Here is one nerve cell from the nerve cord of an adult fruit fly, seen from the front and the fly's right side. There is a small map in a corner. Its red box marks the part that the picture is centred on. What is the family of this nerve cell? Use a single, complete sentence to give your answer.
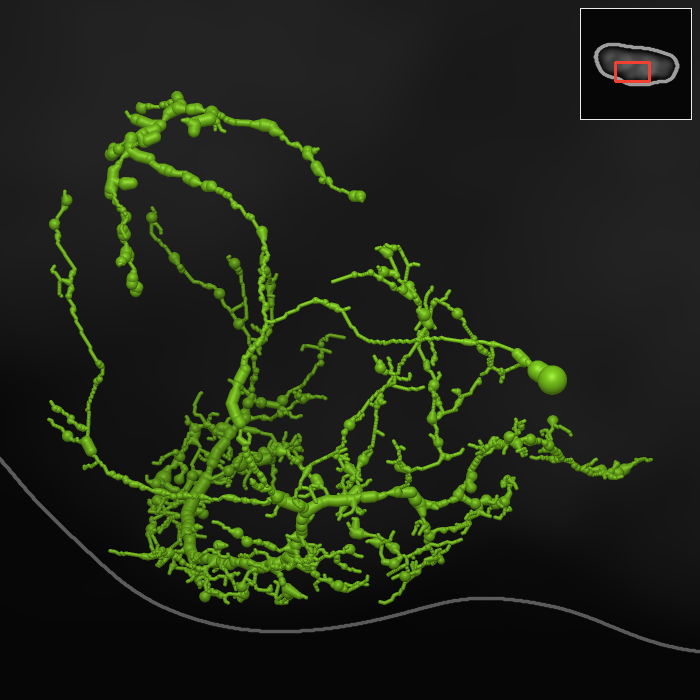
Family-wise, the nerve cell is hemilineage 16B.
